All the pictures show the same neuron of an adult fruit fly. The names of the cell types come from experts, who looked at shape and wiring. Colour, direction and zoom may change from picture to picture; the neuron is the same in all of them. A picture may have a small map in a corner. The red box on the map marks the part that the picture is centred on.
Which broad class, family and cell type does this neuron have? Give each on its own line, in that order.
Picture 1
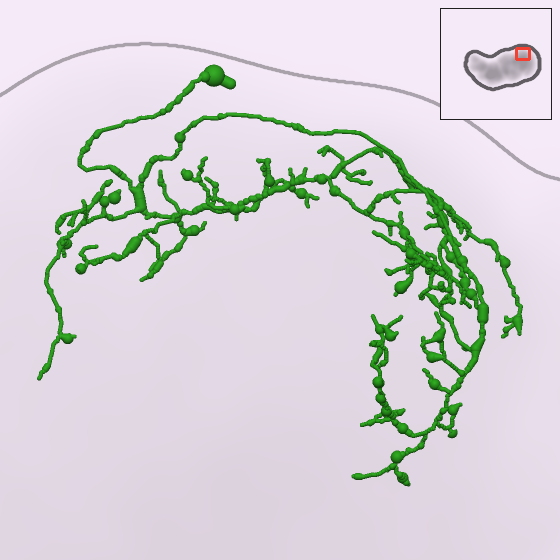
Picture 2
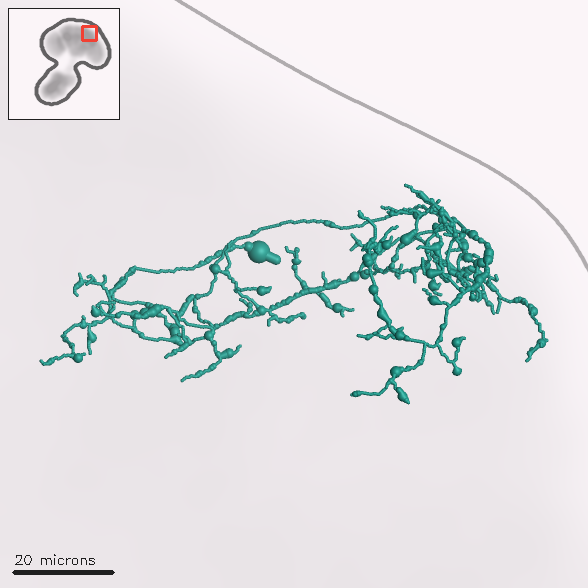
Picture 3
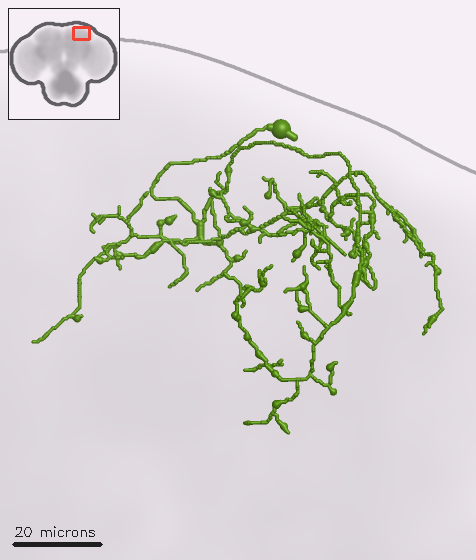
central-brain intrinsic neuron
hemilineage LHd2
SLP311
